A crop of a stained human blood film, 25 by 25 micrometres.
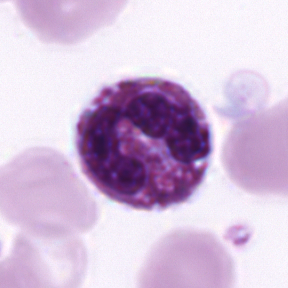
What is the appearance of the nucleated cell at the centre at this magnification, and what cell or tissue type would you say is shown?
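Chromatin dark purple, densely clumped. No nucleoli visible. Cell about 12 micrometres across. No red cell touching it; surrounding red cells blurred, out of focus. Eosinophil.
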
